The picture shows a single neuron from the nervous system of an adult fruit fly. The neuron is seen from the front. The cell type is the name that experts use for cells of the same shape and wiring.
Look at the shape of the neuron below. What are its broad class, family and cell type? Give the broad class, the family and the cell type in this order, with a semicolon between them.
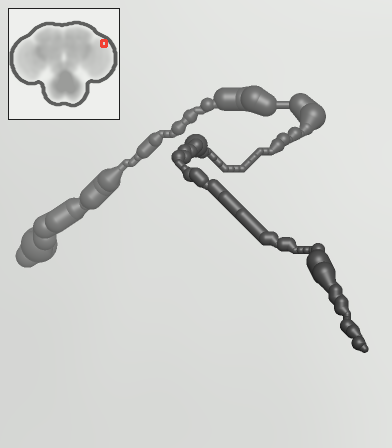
photoreceptor or other optic-lobe sensory neuron; class visual; R7y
